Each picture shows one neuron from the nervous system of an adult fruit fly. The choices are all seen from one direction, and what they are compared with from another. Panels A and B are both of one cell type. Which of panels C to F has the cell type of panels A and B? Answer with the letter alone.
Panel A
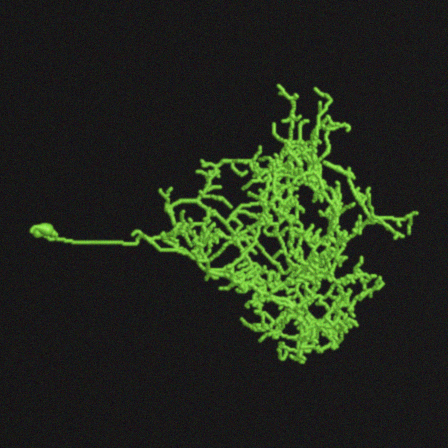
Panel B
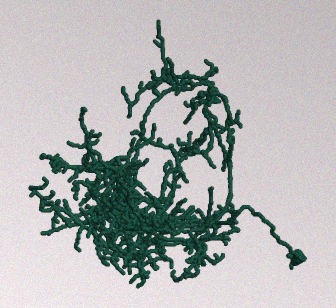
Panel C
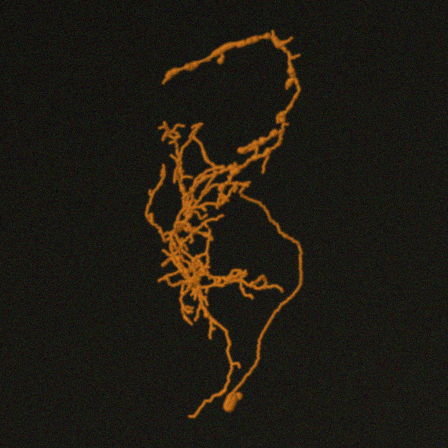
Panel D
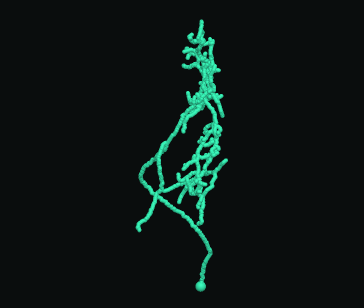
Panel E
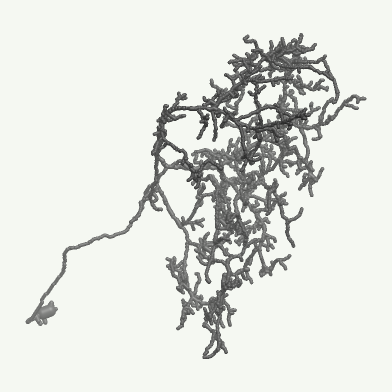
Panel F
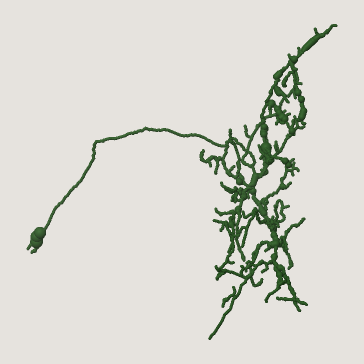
E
